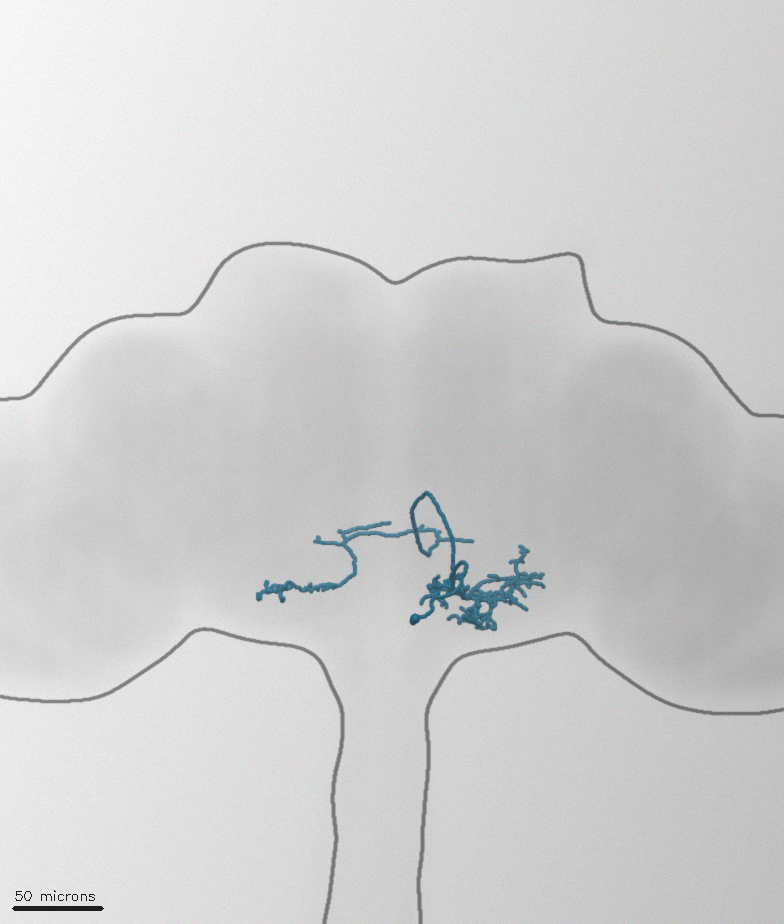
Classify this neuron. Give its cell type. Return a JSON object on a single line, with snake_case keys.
{"cell_type": "PS224"}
